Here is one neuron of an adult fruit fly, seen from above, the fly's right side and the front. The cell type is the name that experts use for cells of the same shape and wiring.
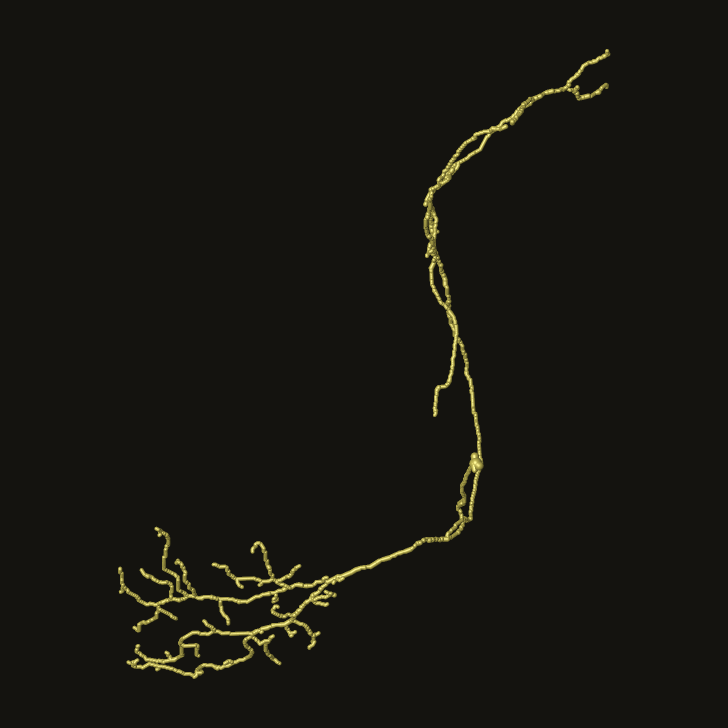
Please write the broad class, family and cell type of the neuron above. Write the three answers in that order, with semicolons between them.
visual projection neuron; MeVP; MeVP34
